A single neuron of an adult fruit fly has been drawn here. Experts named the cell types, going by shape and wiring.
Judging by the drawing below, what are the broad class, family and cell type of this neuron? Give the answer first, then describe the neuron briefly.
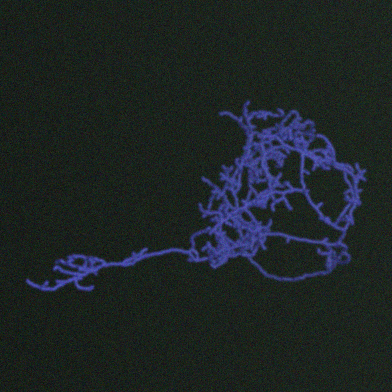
This is a central-brain intrinsic neuron. Its family is hemilineage VLPa1_lateral. Its cell type is AVLP299_b. The picture shows dozens of branch ends. In this view it is wider than it is tall.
